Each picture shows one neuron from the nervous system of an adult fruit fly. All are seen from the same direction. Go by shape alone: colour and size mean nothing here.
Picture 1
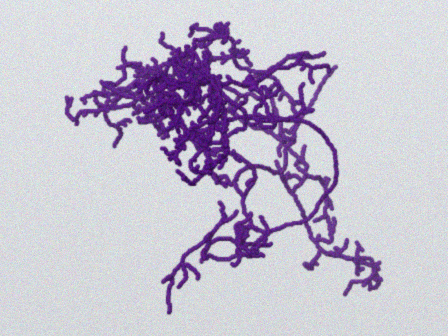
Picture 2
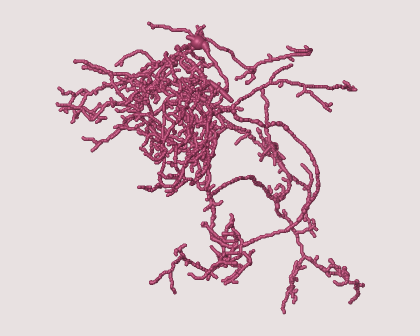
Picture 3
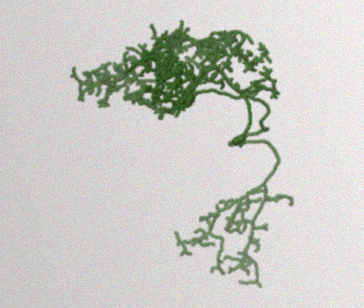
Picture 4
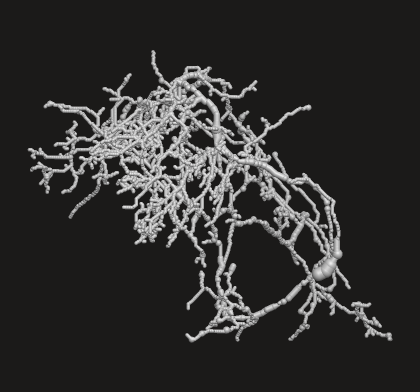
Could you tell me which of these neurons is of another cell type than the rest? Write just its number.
3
